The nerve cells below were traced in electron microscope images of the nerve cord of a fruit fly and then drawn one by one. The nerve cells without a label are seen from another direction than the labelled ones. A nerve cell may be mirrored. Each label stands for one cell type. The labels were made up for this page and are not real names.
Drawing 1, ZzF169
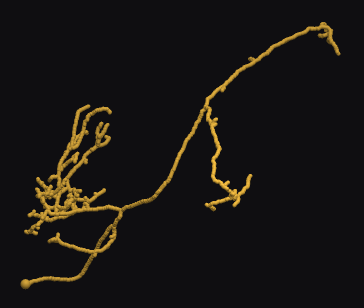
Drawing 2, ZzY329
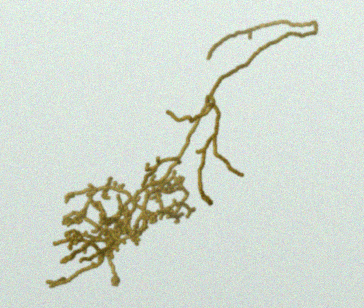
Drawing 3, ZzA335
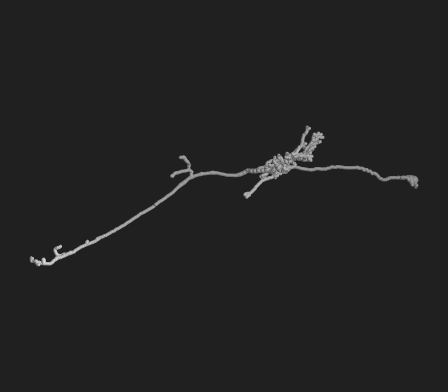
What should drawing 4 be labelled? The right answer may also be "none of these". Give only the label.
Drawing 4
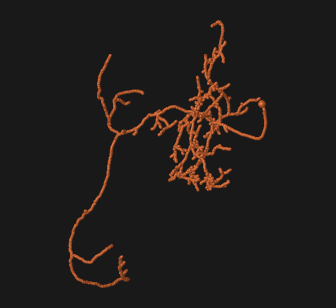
ZzY329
